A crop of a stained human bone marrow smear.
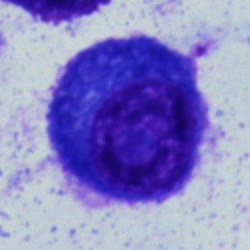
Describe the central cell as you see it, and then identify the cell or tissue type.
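Cell round overall; margin slightly irregular, fuzzy. Nucleus off-centre, lower right; darker purple rim, paler centre. Cytoplasm deep blue. Plasma cell.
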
